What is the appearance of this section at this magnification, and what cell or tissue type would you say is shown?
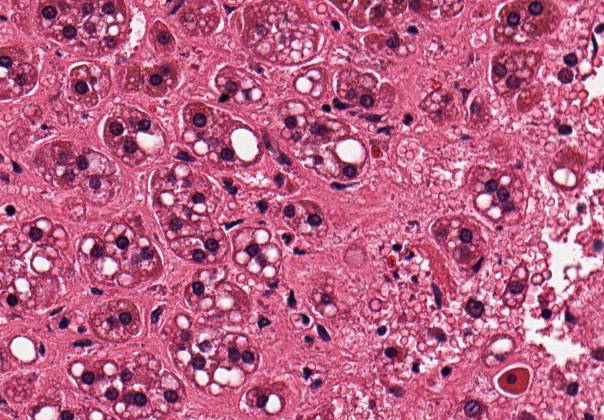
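Rounded nests of cells, separated by thin pink fibrous septa, fill the left and centre. Their cytoplasm holds many clear, variably sized vacuoles; nuclei are round and dark. At bottom right lies one cell, dense pink cytoplasm around a dark central nucleus, within a clear halo. Adrenal gland.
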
